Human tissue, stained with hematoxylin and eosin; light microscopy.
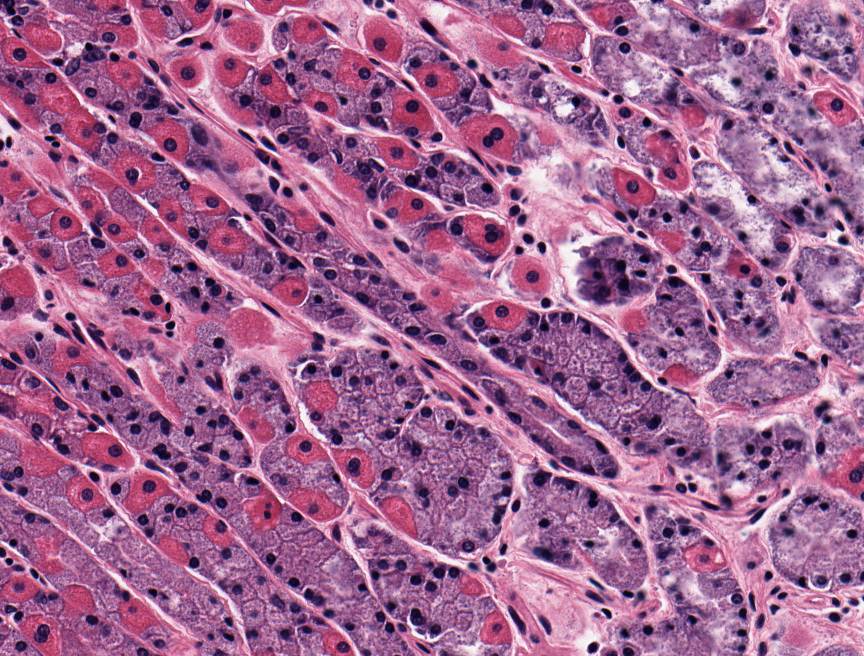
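Stomach: tightly packed glands run obliquely across the whole field, parted only by thin strands of stroma. Those large rounded cells with bright pink cytoplasm scattered along the glands are parietal cells, and there are more of them on the left than the right. The thin pink fibrous strands between glands carry small dark elongated nuclei.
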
